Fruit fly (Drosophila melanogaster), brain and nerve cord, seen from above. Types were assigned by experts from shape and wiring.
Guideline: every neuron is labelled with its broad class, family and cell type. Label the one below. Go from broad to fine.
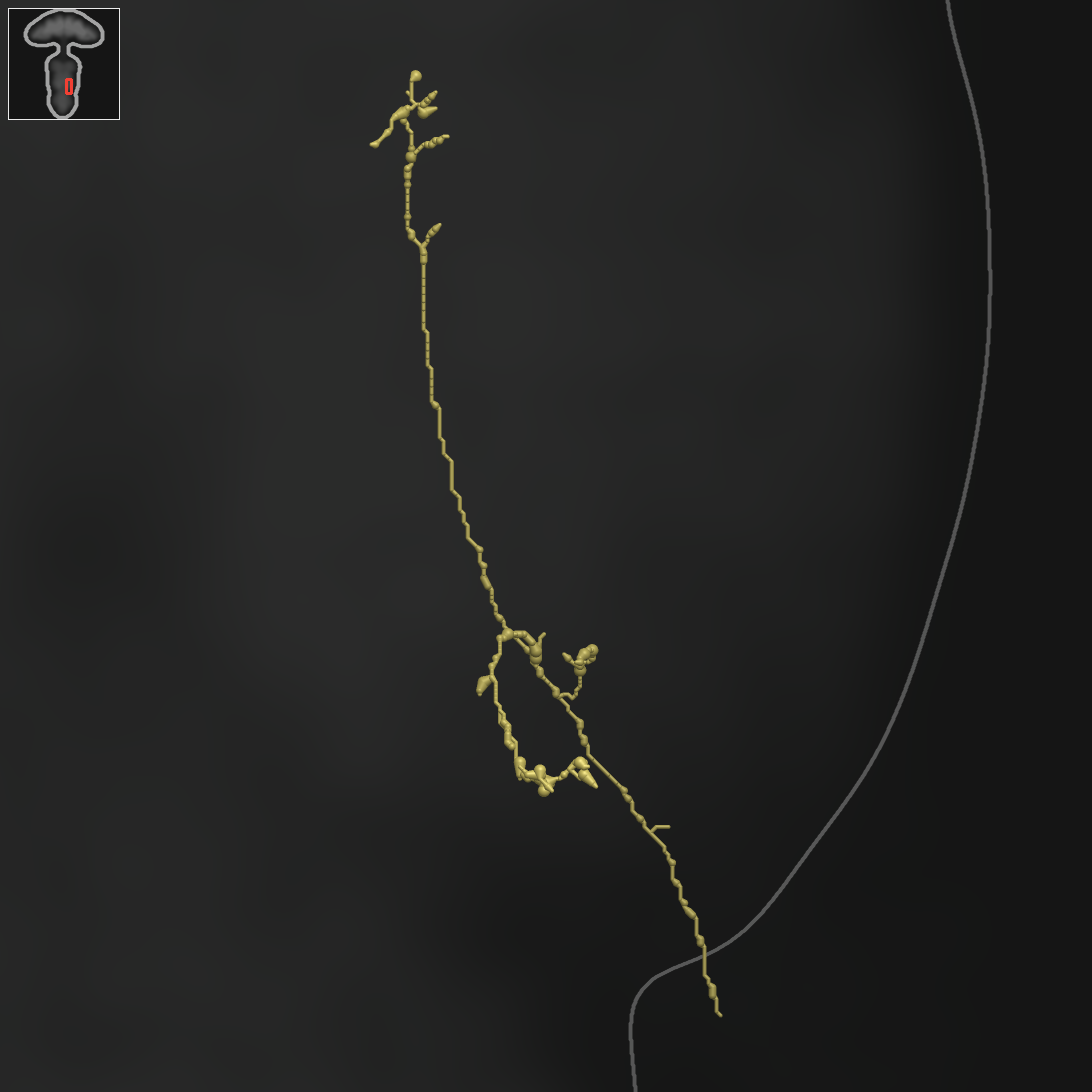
sensory neuron entering the nerve cord; class mechanosensory proprioceptive; SNpp41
